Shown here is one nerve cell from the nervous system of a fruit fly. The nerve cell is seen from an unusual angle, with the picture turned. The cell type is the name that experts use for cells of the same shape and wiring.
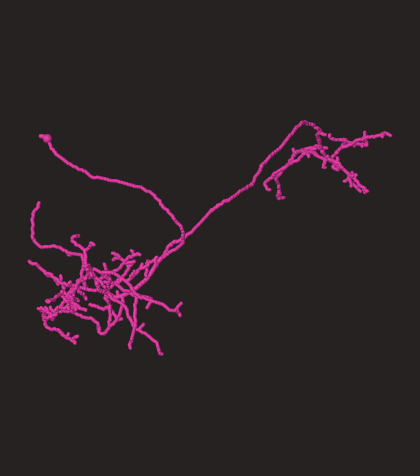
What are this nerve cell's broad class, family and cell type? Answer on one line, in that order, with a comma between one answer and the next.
central-brain intrinsic neuron, hemilineage VLPp2, CB4101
